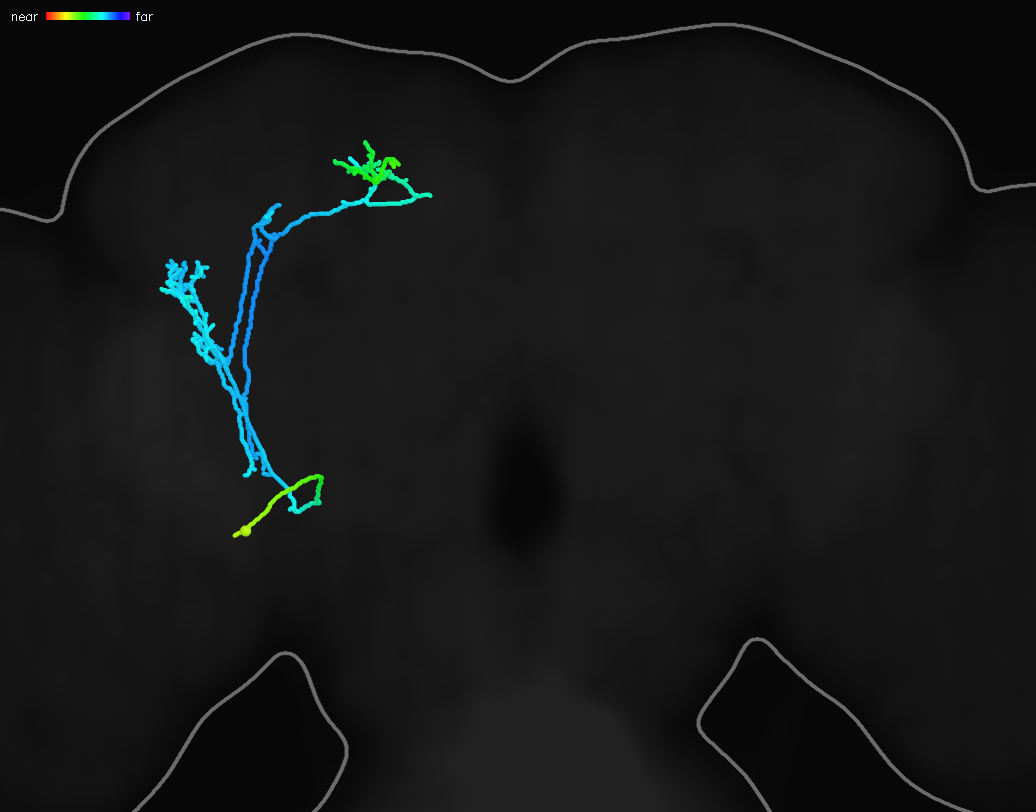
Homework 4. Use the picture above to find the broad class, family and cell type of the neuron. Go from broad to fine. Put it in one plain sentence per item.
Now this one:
A central-brain intrinsic neuron of hemilineage WEDa2, type PLP026.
